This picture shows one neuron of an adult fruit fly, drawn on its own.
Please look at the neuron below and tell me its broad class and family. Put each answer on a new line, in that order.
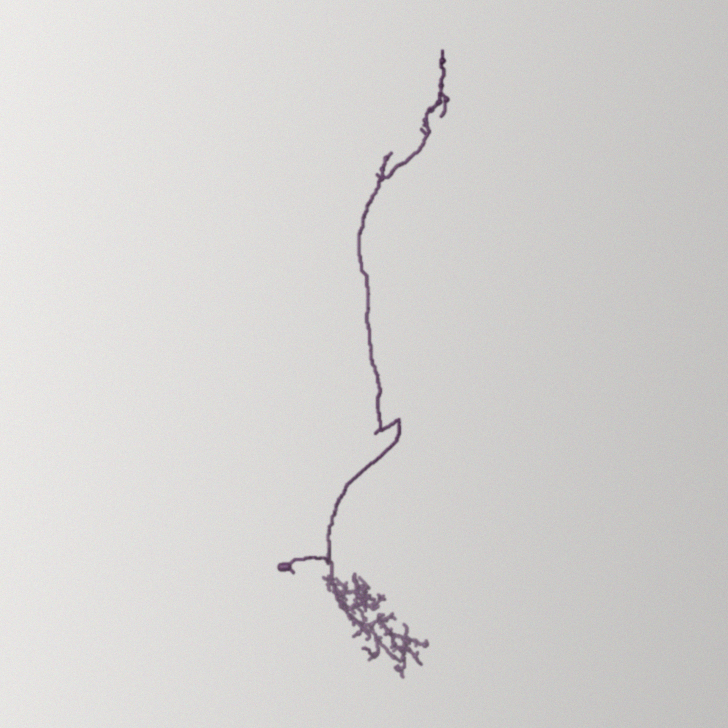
visual projection neuron
MeVP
